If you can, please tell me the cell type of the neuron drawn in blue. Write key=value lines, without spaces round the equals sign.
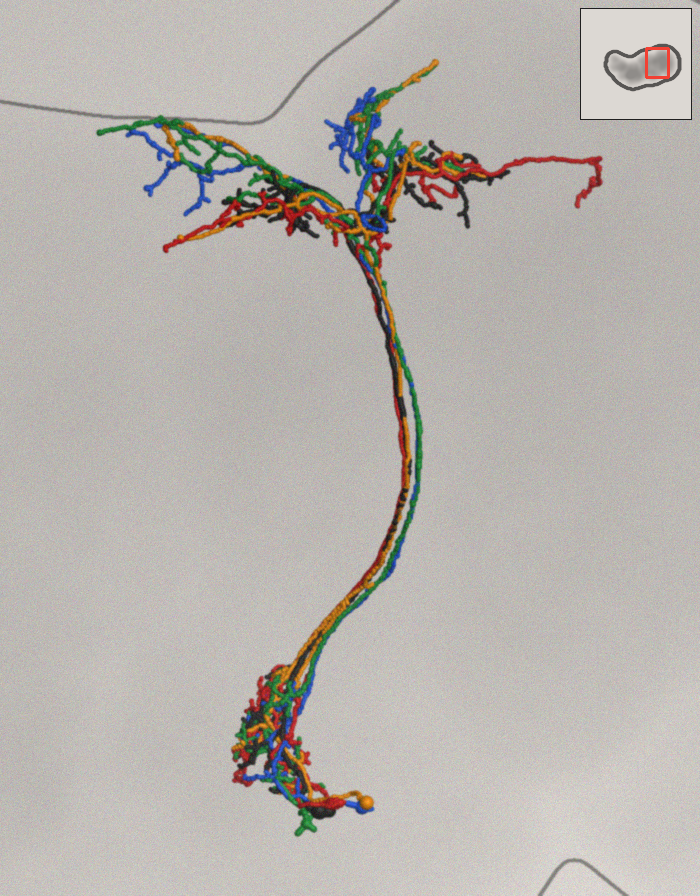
cell_type=CB1537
